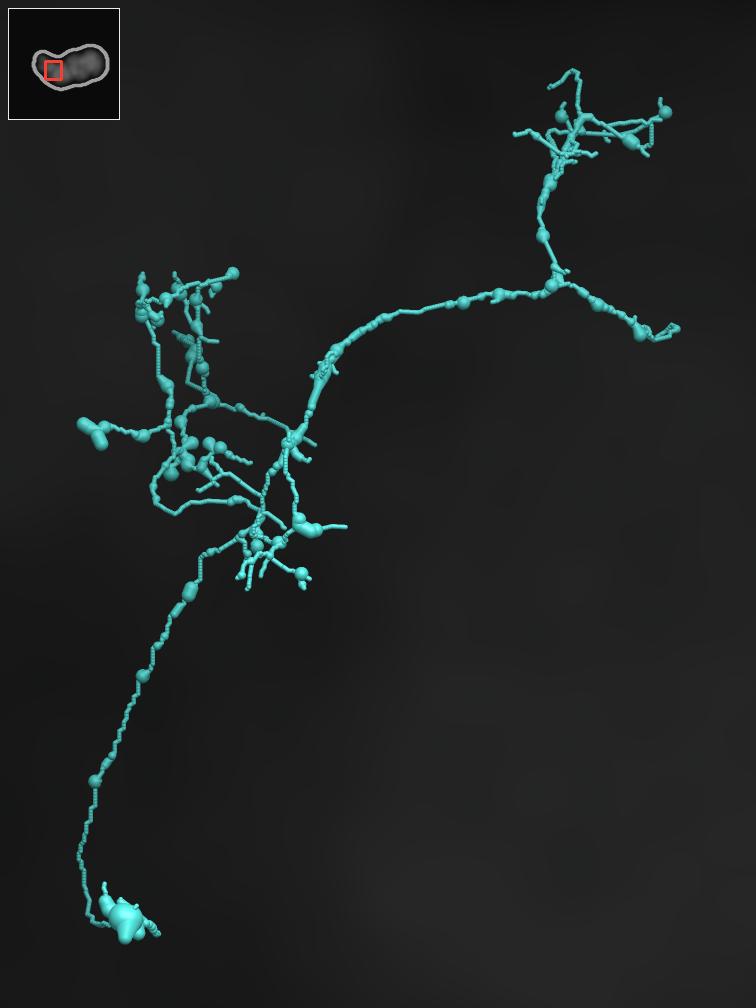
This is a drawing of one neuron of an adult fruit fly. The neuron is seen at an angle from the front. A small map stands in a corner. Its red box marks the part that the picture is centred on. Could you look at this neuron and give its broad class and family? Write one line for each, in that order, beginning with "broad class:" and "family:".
broad class: nerve-cord intrinsic neuron
family: hemilineage 16B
